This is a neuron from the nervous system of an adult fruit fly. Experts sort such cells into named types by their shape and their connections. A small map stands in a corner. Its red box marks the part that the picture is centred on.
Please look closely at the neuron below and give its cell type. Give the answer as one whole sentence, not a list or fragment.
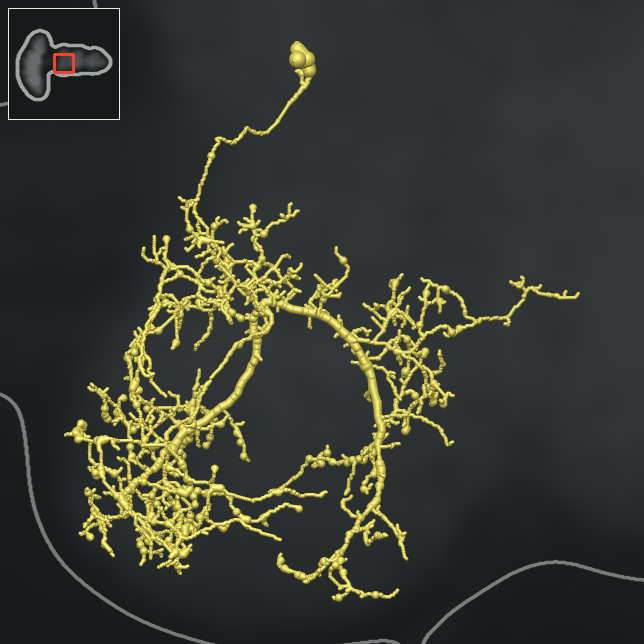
The cell type name IN14A009 applies to this neuron.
